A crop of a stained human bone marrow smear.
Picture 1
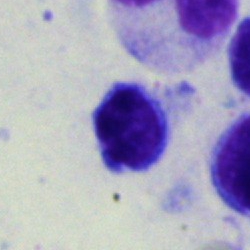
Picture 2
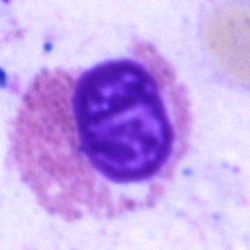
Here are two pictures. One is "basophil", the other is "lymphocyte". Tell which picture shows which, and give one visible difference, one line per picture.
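Picture 1: lymphocyte. No granules are visible in the cell.
Picture 2: basophil. Numerous coarse pink-orange granules fill the cytoplasm.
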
